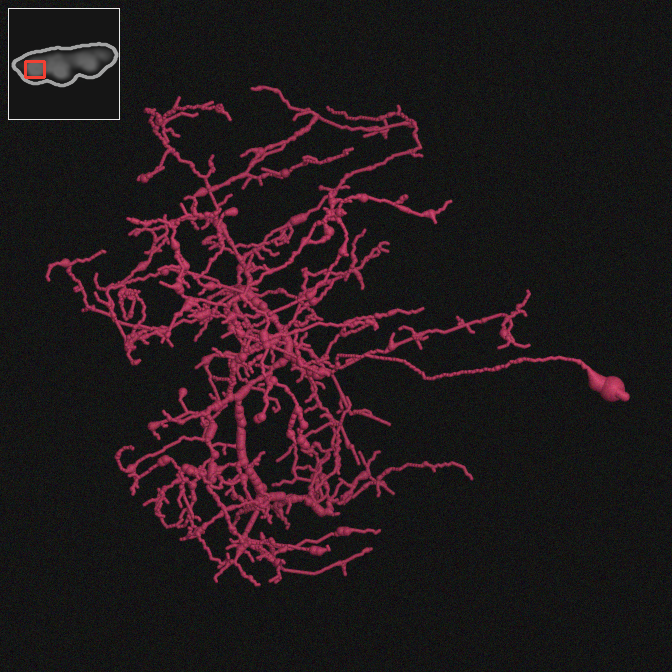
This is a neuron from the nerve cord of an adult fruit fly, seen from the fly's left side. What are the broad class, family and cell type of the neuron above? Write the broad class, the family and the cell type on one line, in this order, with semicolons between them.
nerve-cord intrinsic neuron; hemilineage 20A.22A; IN20A.22A011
